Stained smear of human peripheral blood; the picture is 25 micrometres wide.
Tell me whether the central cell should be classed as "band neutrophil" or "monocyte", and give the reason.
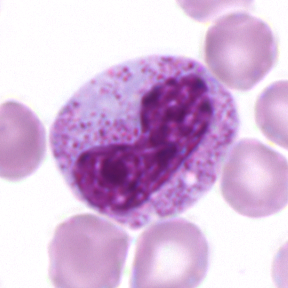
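Band neutrophil. Many small, round, red-pink granules fill the cytoplasm, sparser toward the upper left.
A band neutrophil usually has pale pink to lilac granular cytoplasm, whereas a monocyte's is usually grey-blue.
The granular cytoplasm goes with the band neutrophil. Nucleus: two lobes joined by a narrower part, running diagonally from lower left to upper right.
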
